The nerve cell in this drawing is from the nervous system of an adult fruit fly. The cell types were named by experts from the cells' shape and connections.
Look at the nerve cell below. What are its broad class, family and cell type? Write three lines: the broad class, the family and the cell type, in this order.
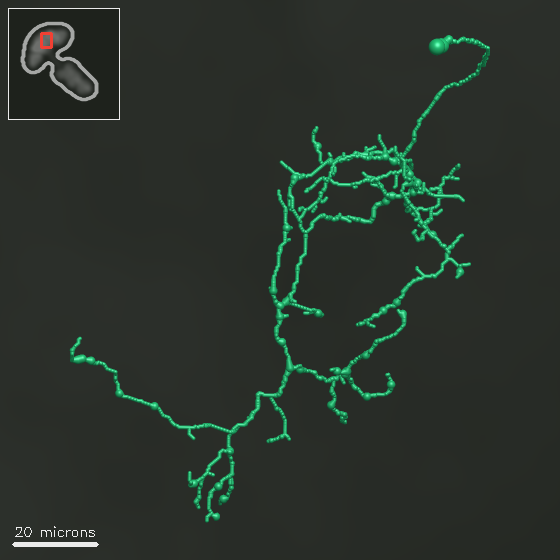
central-brain intrinsic neuron
hemilineage CLp1
CB2300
